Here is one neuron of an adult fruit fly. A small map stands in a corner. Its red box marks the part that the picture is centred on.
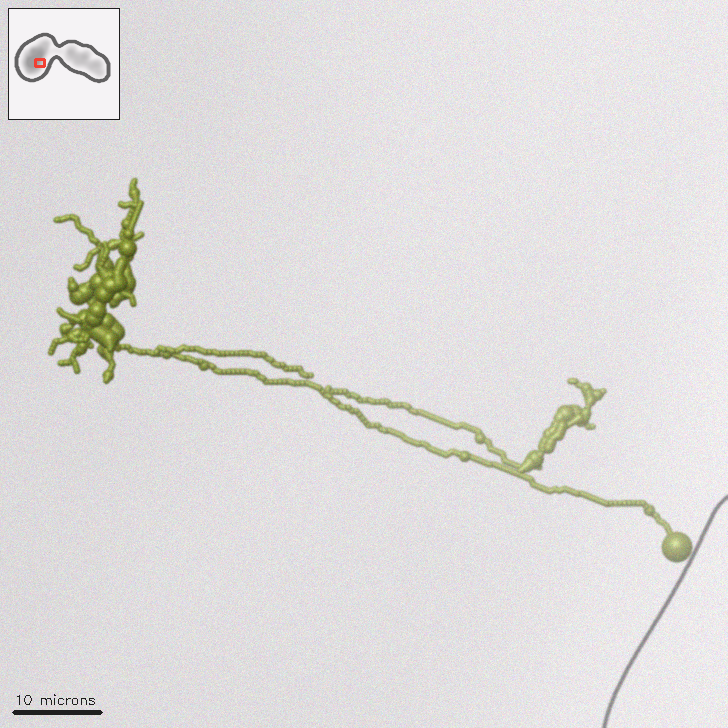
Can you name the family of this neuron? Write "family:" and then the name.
family: T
